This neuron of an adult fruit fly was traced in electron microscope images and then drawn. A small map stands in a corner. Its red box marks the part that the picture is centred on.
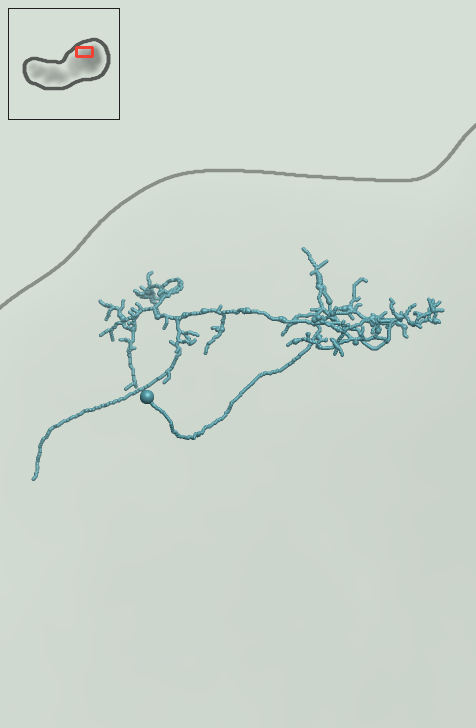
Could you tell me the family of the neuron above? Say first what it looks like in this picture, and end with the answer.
The picture shows dozens of branch ends. As drawn here it is wider than it is tall. This is a central-brain intrinsic neuron. The family is hemilineage DM4_dorsal.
